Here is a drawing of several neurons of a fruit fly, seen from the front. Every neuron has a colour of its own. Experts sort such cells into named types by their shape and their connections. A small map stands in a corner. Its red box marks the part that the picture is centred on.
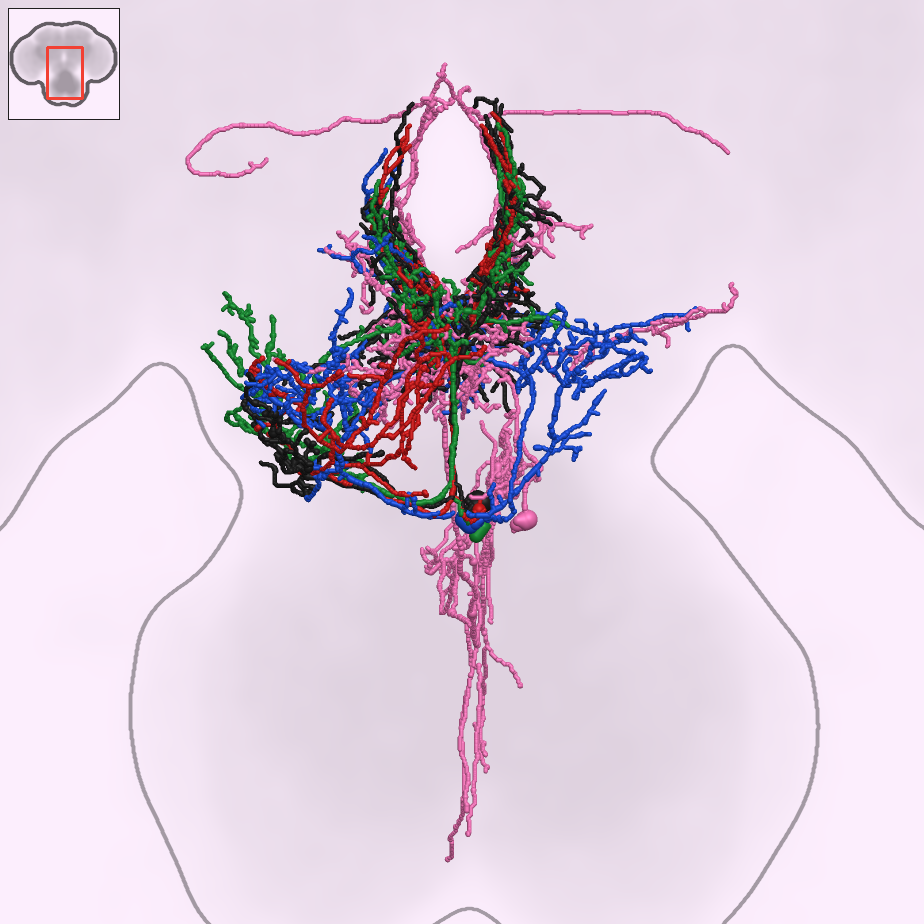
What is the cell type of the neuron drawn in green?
GNG404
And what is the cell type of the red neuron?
GNG560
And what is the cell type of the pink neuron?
DNg33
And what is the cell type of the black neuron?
GNG160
